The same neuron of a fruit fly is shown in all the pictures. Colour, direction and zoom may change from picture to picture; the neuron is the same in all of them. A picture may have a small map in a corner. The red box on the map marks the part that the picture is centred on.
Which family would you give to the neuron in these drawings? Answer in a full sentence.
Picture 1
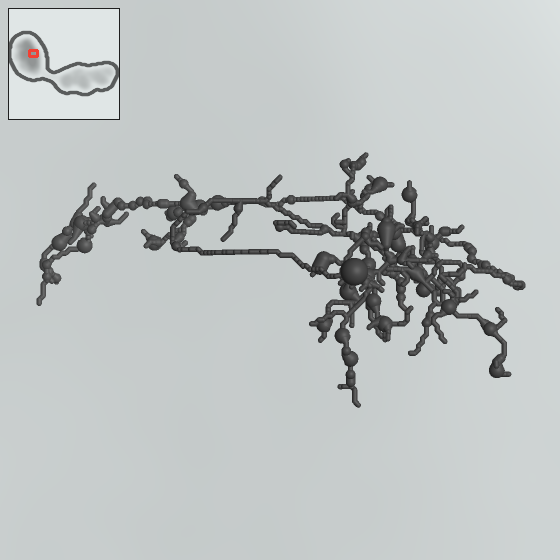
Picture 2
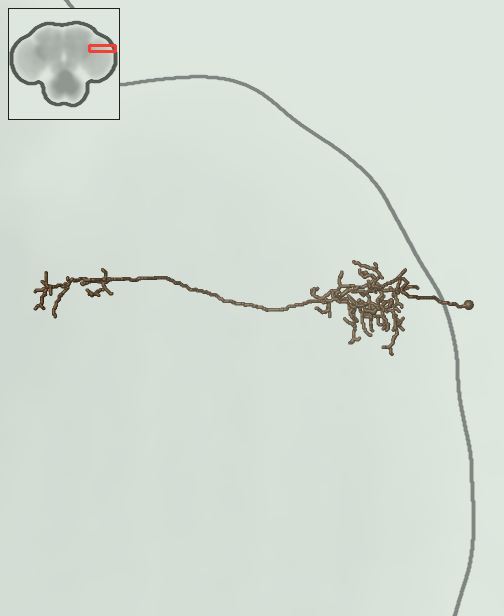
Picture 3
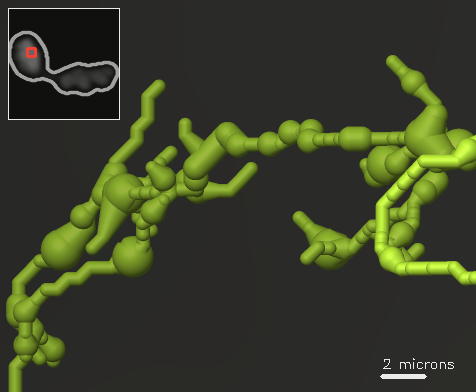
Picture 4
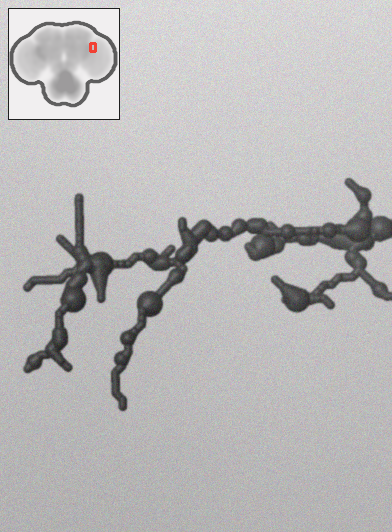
The family is Tm.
